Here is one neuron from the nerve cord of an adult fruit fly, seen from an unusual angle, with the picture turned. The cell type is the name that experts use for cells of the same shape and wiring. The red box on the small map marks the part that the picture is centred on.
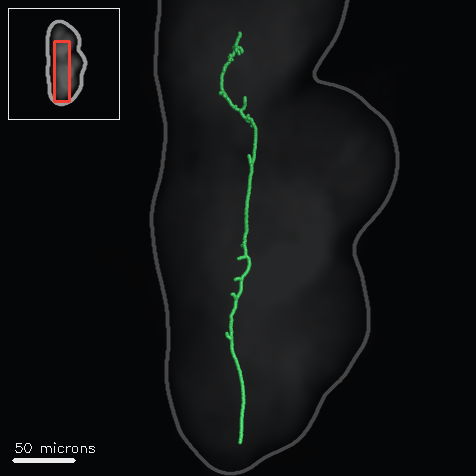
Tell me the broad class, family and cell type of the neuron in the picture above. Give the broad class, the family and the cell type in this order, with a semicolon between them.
descending neuron; DNg; DNg41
